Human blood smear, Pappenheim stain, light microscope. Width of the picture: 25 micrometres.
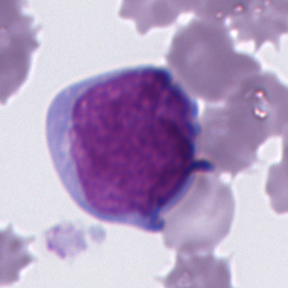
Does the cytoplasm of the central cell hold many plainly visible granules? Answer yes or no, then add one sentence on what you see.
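No. No granules are visible in the cytoplasm.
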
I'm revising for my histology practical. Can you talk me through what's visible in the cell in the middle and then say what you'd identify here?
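This one has a mostly smooth, rounded outline. Its cytoplasm makes its widest rim off to the left of the nucleus, and there aren't any vacuoles in it. Glance at the lower right edge too: a small dark blue tag sticks out there. It's a myeloblast.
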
